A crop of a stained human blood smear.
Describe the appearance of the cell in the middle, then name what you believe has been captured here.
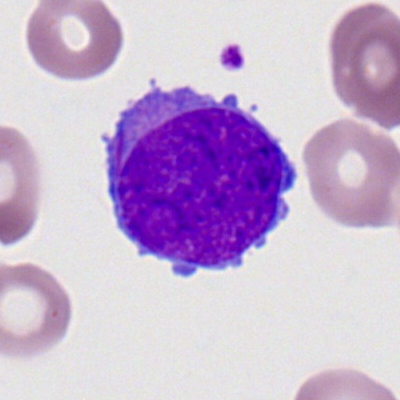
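The cell is roughly round in outline, and its margin carries many small irregular bumps. Dark purple chromatin is finely stippled with small pale flecks. The cytoplasm forms a thin rim, widest at the upper left. This is a myeloblast.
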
